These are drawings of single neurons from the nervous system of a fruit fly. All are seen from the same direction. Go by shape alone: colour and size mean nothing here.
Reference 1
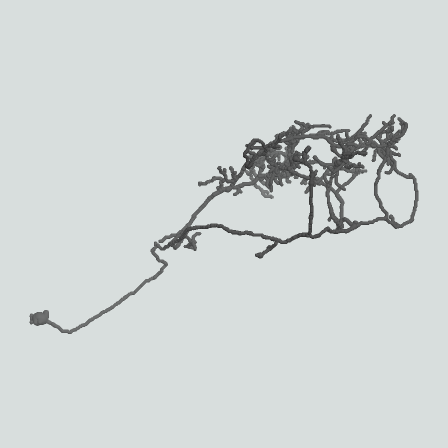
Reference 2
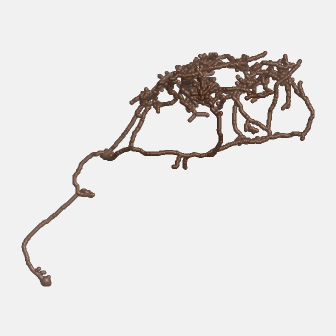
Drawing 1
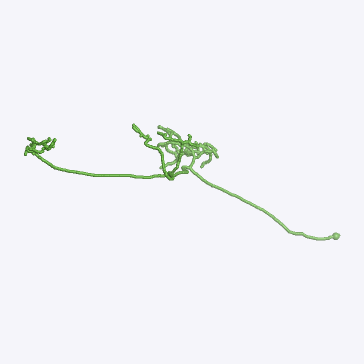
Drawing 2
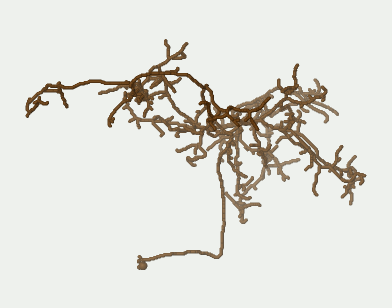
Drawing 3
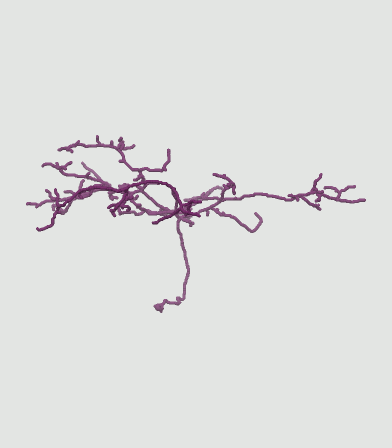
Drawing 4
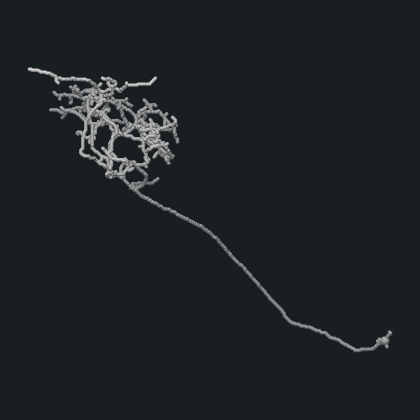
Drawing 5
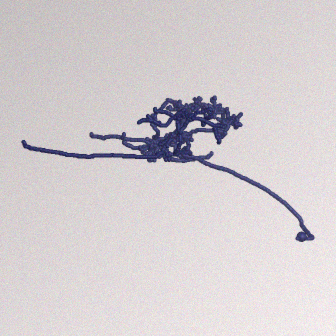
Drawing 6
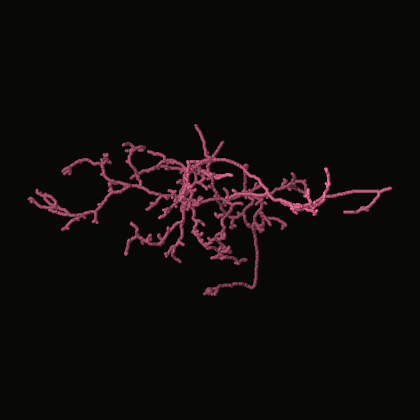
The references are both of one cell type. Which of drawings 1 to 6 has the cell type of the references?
Drawing 4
